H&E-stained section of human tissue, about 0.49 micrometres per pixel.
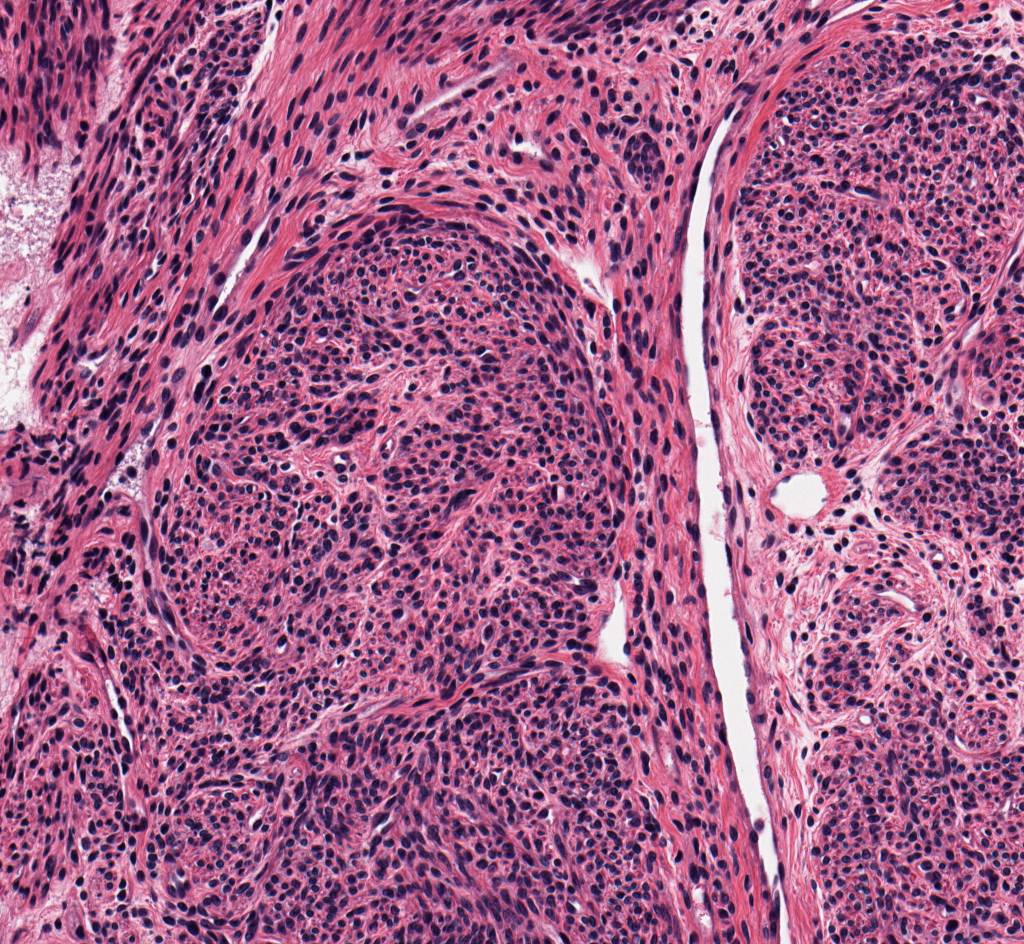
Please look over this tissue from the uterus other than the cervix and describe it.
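The field shows large rounded nests of closely packed cells separated by bands of spindle cells. These spindle cells run parallel to the nest edges, curving around them. Within the nests, nuclei are round to oval and dark, with scant cytoplasm. The nests contain no glands.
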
